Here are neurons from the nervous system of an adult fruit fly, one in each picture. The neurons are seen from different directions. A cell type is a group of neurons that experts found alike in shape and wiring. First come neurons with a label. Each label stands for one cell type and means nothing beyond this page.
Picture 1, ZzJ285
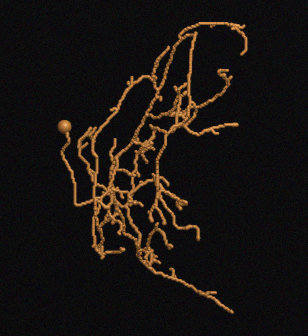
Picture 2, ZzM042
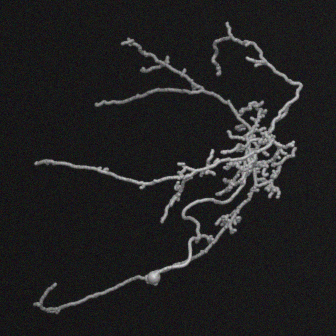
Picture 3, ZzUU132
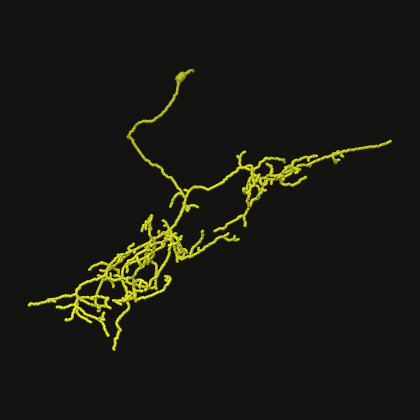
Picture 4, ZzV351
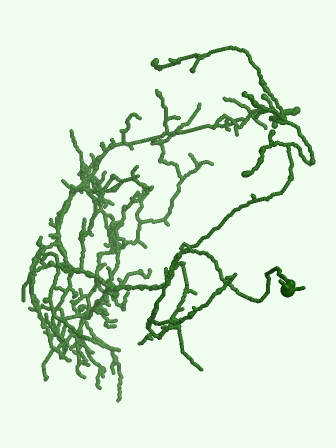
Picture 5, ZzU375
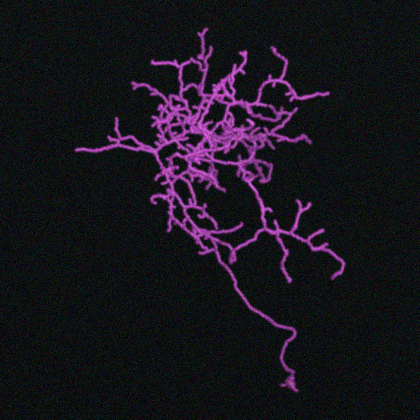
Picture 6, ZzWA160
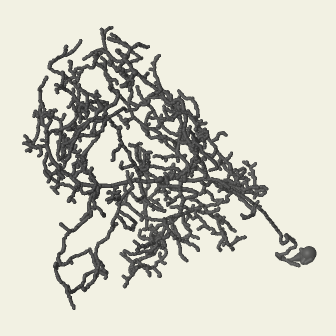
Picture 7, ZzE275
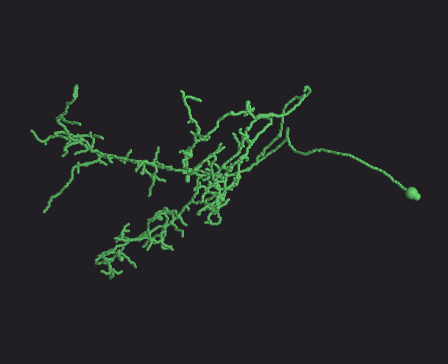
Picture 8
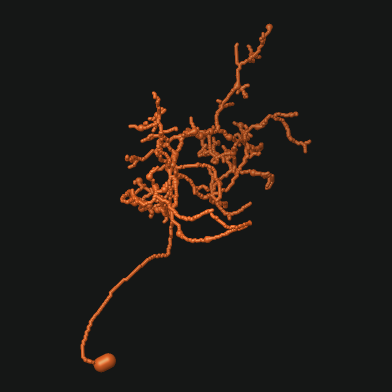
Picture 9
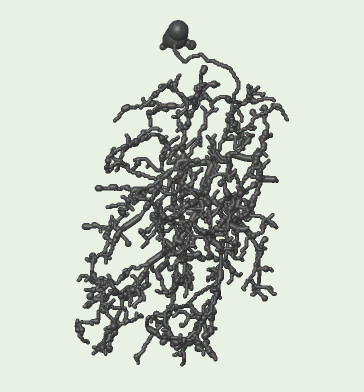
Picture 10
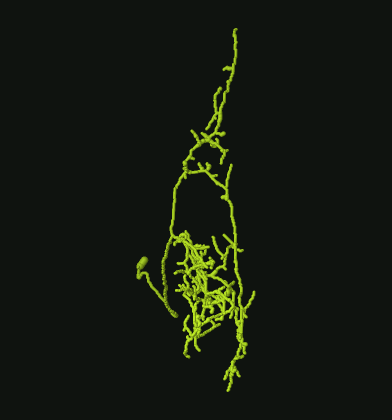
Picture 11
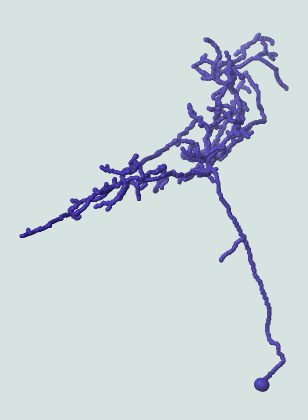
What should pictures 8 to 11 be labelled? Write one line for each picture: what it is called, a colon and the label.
8: ZzE275
9: ZzWA160
10: ZzUU132
11: ZzUU132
